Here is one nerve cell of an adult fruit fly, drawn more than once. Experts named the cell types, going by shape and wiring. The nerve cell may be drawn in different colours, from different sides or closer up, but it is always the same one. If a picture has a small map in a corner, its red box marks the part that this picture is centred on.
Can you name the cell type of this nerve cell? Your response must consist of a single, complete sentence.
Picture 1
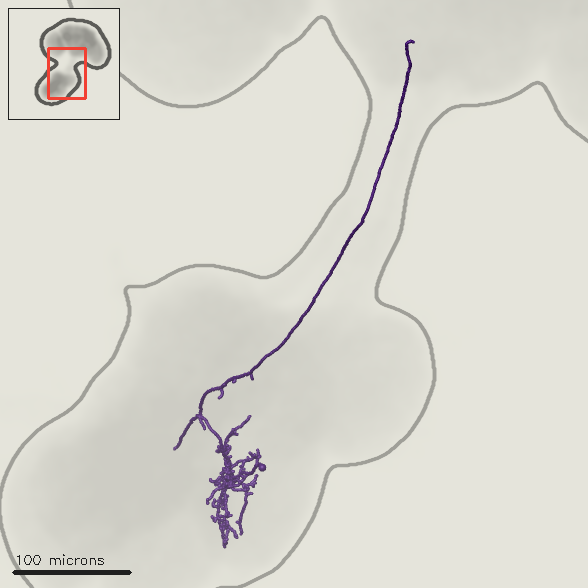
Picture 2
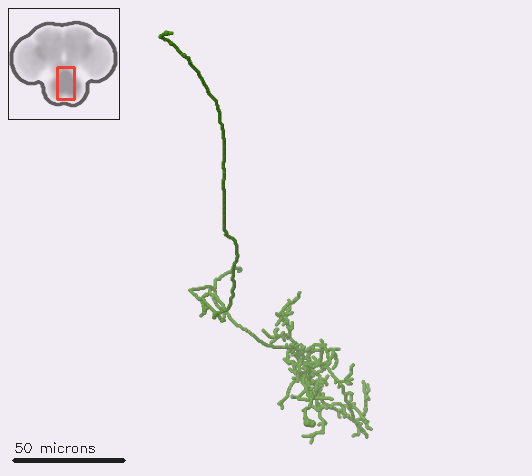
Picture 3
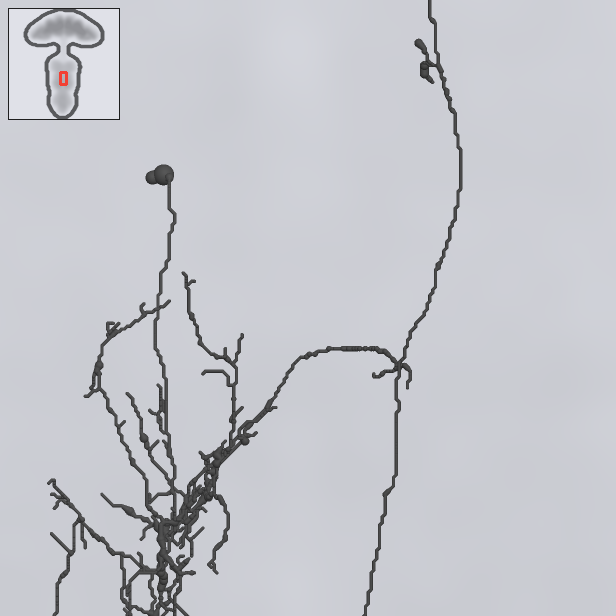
The nerve cell here is of the cell type AN10B039.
